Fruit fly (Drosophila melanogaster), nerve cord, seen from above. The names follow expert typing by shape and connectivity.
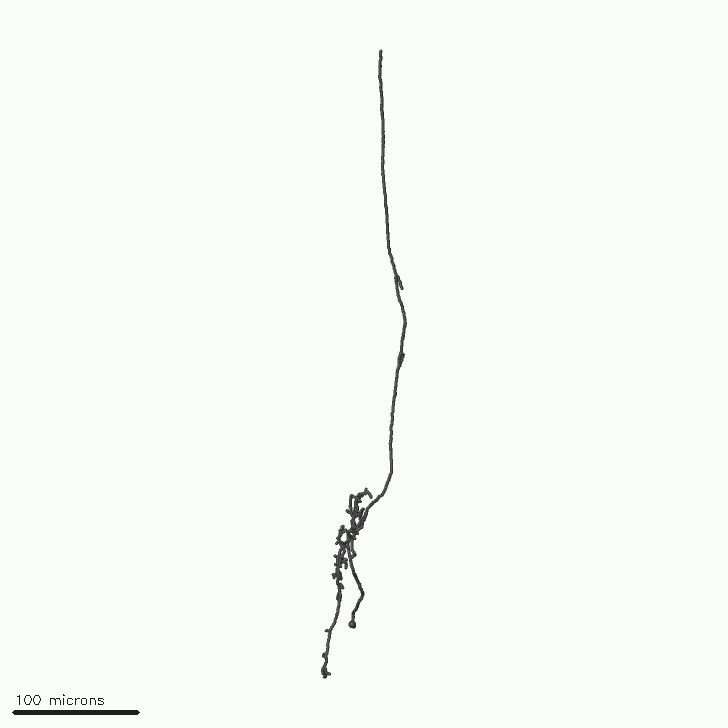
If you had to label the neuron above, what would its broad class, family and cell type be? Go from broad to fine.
ascending neuron; hemilineage 10B; AN10B033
